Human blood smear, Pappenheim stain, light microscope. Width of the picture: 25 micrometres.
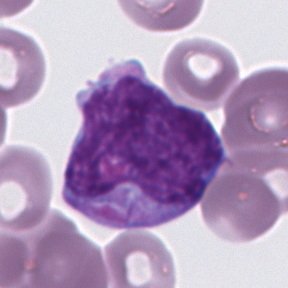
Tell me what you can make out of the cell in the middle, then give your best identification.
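The nucleus fills most of the cell, and its lower border is notched upward near the middle. Below it lies the widest band of cytoplasm. Along the upper-left edge, small irregular projections stand out. Across, the cell measures about 15 micrometres. It is an atypical promyelocyte.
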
